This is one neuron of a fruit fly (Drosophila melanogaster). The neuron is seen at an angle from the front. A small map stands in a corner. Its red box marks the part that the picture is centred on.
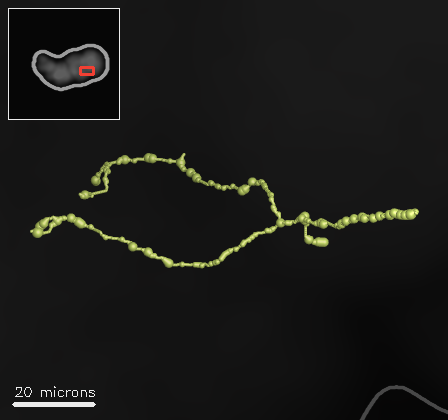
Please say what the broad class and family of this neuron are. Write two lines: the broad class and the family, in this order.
sensory neuron entering the brain
class mechanosensory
